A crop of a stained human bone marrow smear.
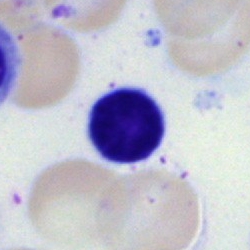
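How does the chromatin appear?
Dense, staining deep purple throughout.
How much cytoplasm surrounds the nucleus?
At most a very thin rim.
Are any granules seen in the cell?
None are seen.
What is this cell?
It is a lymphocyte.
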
